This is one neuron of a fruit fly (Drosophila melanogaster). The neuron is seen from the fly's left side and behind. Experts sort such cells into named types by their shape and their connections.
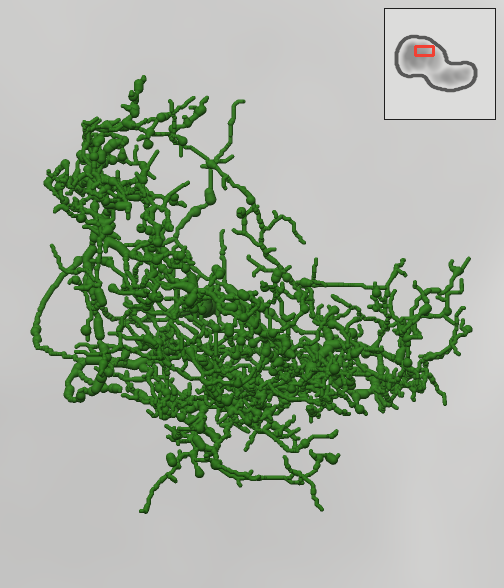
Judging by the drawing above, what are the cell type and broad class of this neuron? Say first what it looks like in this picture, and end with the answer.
More than a hundred branch ends can be seen. As drawn here it is about as wide as it is tall. Its cell type is CL064. Its broad class is central-brain intrinsic neuron.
